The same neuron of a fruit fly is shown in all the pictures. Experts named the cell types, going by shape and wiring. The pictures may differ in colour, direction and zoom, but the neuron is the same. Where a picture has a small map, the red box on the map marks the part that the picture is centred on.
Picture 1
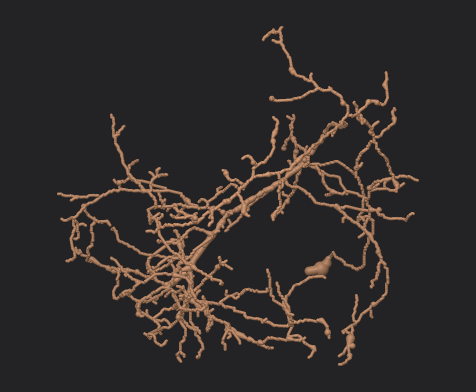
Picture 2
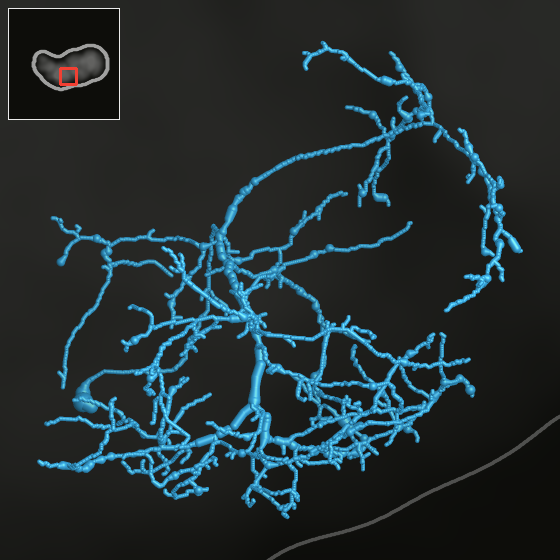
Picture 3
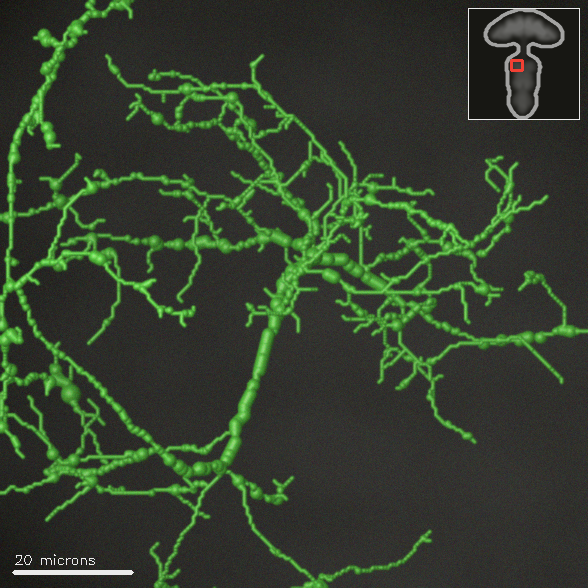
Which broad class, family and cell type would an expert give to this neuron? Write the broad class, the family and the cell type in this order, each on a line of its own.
nerve-cord intrinsic neuron
hemilineage 04B
IN04B013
